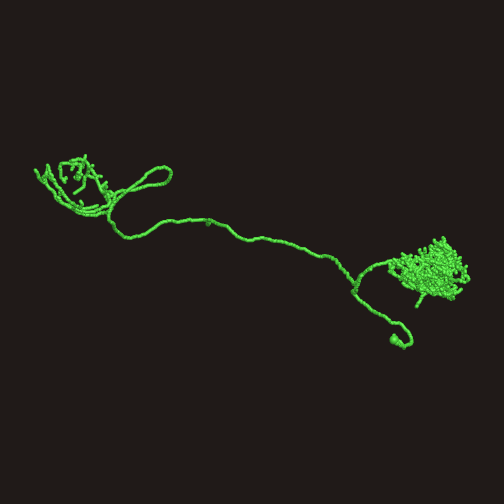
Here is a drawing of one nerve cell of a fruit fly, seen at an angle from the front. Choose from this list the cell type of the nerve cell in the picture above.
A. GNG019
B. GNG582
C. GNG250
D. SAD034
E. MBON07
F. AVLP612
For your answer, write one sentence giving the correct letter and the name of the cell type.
It is AVLP612, given as option F, that the nerve cell is by cell type.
